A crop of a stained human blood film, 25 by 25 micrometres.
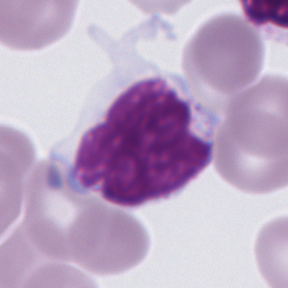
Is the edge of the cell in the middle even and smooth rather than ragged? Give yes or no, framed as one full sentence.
No, the edge of the cell is rough rather than smooth and even.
